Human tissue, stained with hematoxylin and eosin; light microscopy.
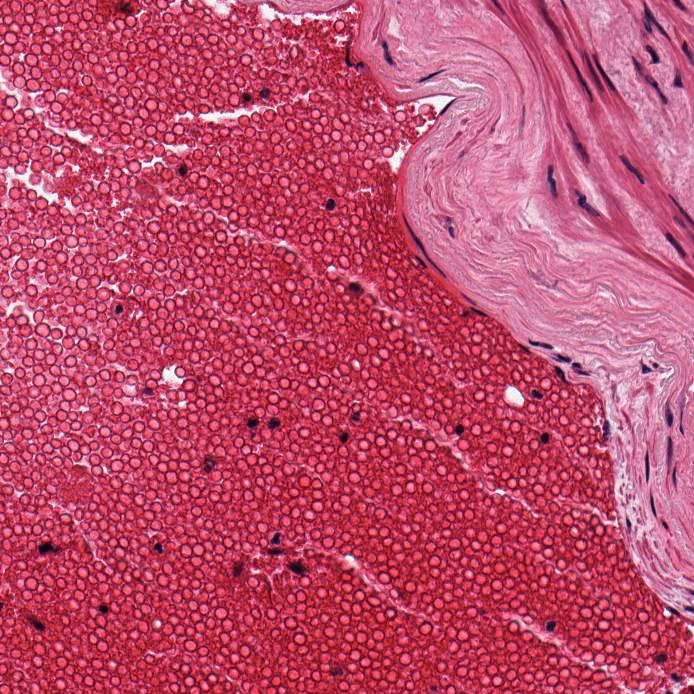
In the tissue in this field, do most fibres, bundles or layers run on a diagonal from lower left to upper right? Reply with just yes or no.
No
